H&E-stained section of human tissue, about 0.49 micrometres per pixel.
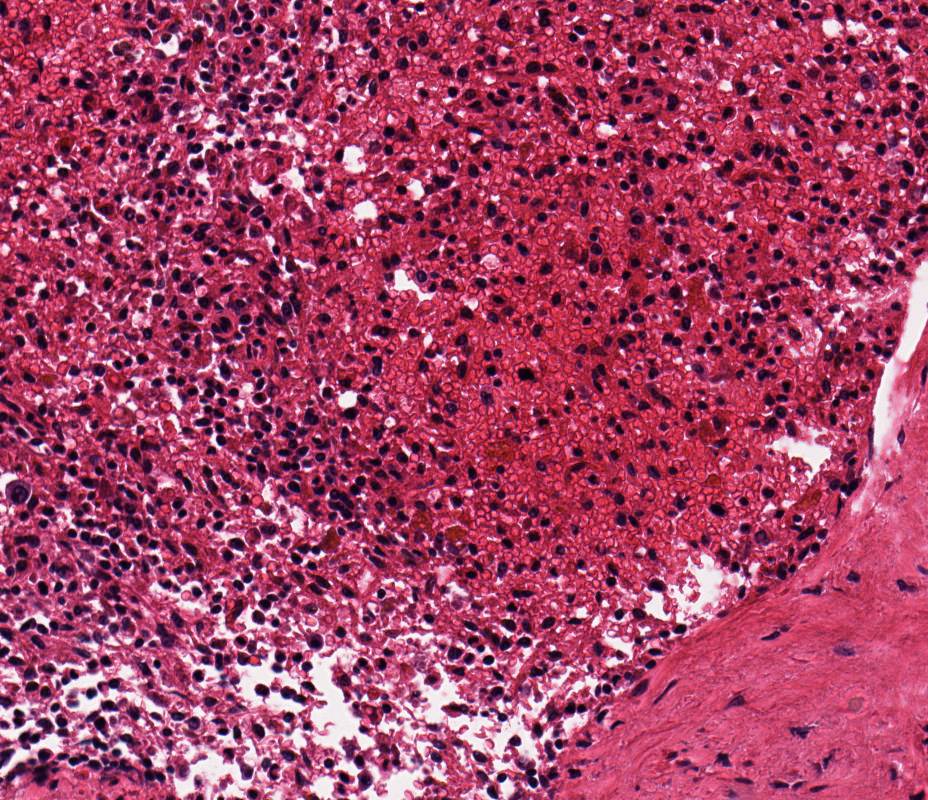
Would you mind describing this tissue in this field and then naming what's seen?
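Field mostly a dense cellular sheet; band of solid pink tissue crosses lower right corner. Centre and right: dominated by closely packed red blood cells without nuclei. Small round cells with dark, dense nuclei scattered among them throughout. Lower-right band: dense fibrous tissue, sparse elongated dark nuclei. Tissue: spleen.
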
